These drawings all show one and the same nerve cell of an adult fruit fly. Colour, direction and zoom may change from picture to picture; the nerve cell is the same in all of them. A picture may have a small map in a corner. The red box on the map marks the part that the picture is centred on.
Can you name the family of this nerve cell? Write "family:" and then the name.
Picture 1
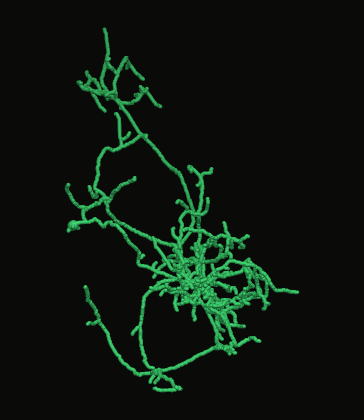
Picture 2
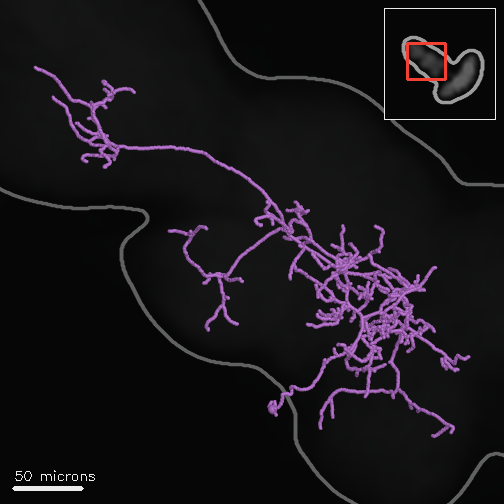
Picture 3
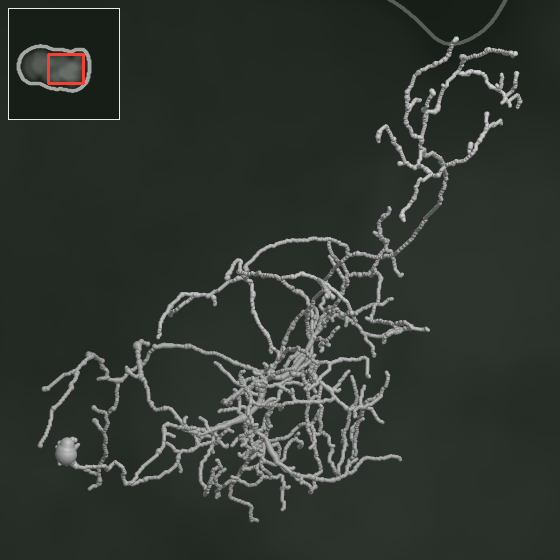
family: hemilineage 12A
